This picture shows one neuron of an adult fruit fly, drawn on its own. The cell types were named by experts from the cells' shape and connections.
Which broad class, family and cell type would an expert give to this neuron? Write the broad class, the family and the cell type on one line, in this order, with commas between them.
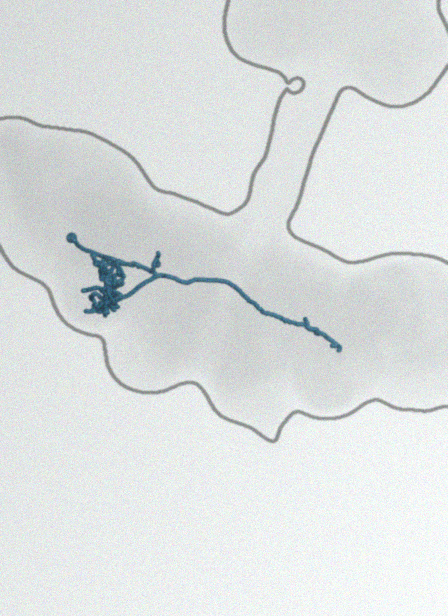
central-brain intrinsic neuron, hemilineage LHl2_ventral, AVLP069_a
